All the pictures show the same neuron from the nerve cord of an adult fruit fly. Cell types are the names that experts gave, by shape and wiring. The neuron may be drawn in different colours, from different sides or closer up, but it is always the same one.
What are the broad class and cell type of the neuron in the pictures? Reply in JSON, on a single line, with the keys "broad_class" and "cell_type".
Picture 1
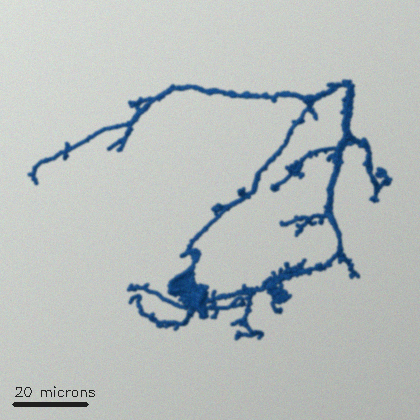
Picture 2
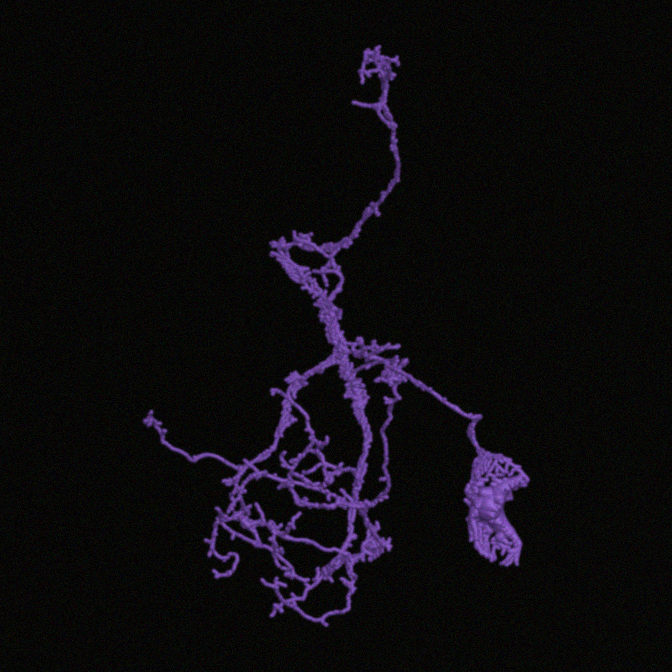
{"broad_class": "motor neuron of the nerve cord", "cell_type": "Sternal adductor MN"}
